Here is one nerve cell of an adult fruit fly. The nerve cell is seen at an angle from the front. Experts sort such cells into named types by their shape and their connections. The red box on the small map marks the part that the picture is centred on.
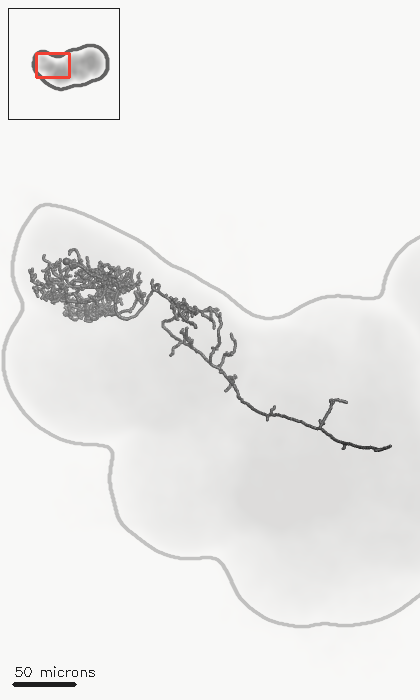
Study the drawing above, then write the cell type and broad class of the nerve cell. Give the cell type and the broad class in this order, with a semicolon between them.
INXXX281; nerve-cord intrinsic neuron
